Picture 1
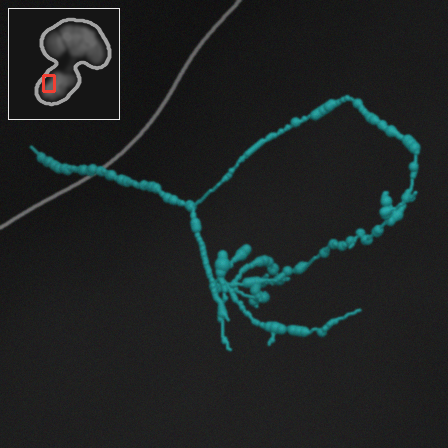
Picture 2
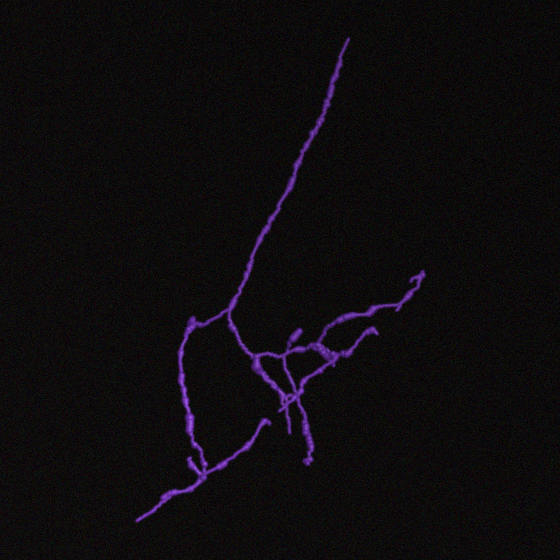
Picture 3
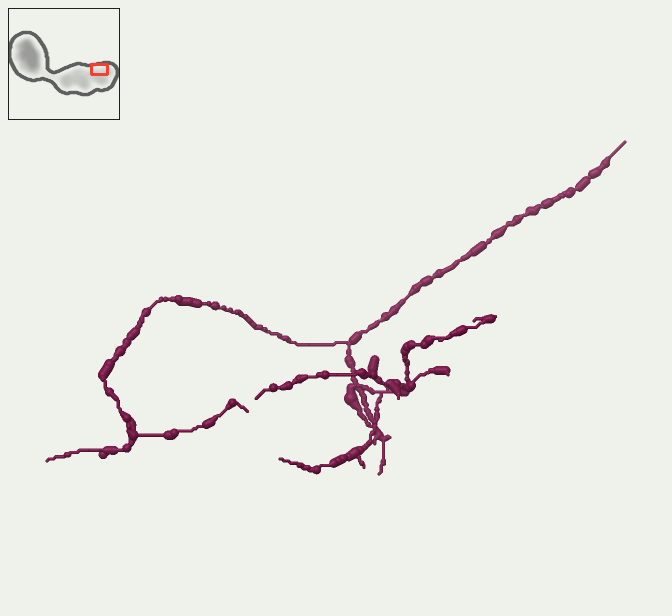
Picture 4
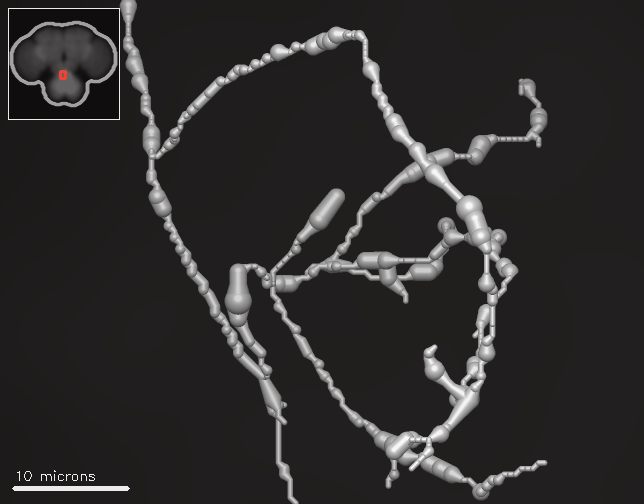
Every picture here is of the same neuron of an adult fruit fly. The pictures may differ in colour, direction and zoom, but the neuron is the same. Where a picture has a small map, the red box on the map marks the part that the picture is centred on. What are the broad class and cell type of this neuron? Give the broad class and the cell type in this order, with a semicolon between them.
sensory neuron entering the nerve cord; SNxx15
